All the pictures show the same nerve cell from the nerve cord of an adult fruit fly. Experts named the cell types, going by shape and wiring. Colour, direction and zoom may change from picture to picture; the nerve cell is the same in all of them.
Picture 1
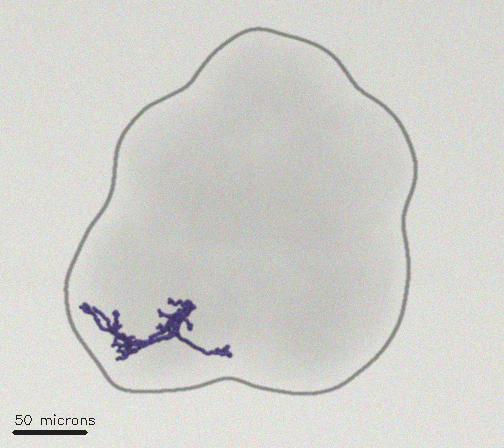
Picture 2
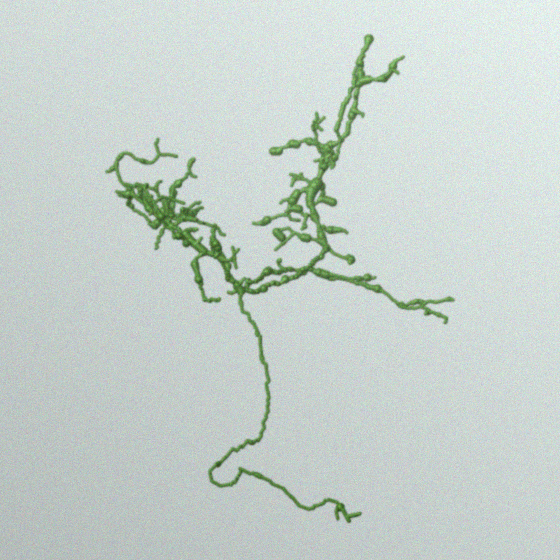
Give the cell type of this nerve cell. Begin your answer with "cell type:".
cell type: SNpp41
